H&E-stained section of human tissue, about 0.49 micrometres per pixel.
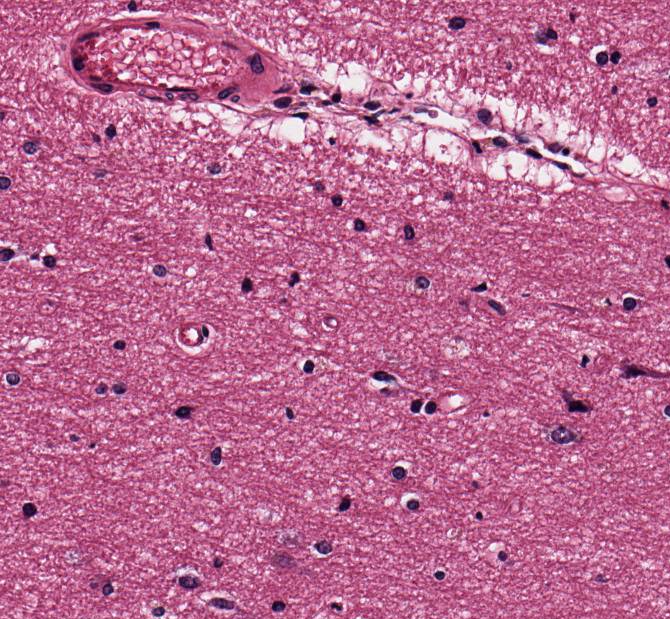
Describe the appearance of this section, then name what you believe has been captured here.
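Field mostly a fairly uniform pink fibrillary meshwork, no organised units. Nuclei small, round, dark, single and widely spaced; many sit in a clear perinuclear halo. Blood vessel with red blood cells at upper left. Tissue: cerebral cortex.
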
